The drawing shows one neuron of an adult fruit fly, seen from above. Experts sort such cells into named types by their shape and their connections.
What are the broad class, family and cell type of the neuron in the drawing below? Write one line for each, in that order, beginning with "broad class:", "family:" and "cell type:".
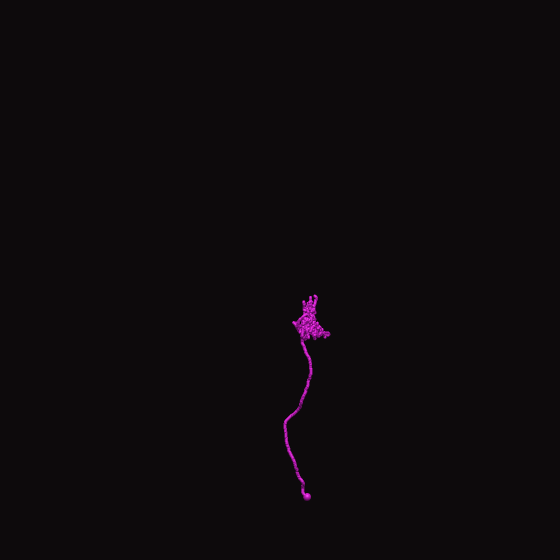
broad class: nerve-cord intrinsic neuron
family: hemilineage 03B
cell type: IN03B079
